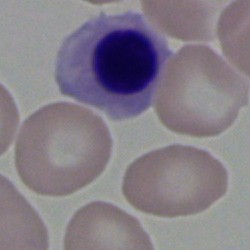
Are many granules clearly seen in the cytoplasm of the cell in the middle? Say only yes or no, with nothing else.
No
